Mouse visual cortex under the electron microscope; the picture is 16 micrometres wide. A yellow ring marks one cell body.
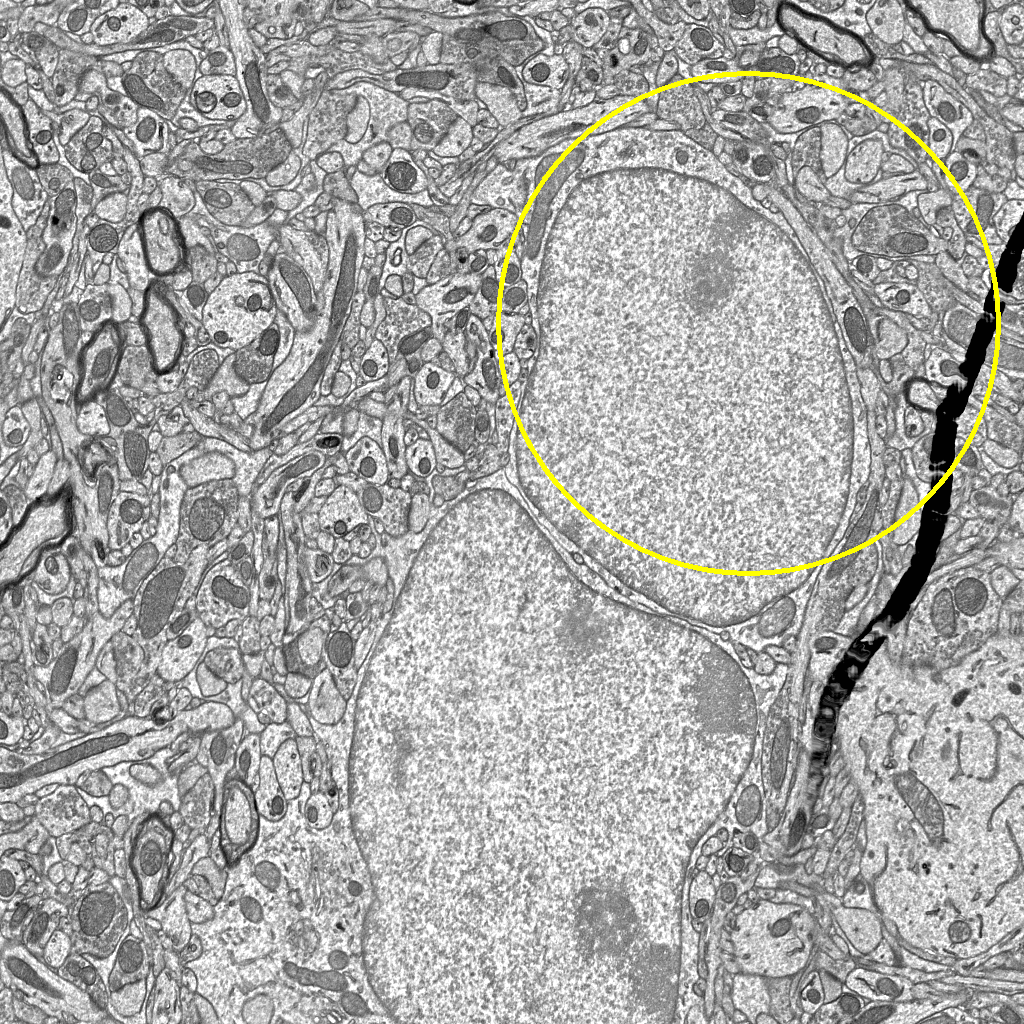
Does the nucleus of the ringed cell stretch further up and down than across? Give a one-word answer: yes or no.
Yes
